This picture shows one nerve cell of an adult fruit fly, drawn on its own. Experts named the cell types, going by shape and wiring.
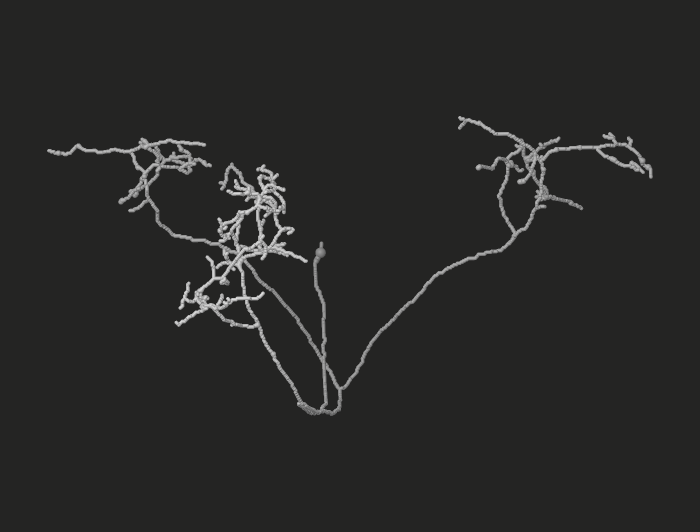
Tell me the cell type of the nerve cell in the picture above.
CB3874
